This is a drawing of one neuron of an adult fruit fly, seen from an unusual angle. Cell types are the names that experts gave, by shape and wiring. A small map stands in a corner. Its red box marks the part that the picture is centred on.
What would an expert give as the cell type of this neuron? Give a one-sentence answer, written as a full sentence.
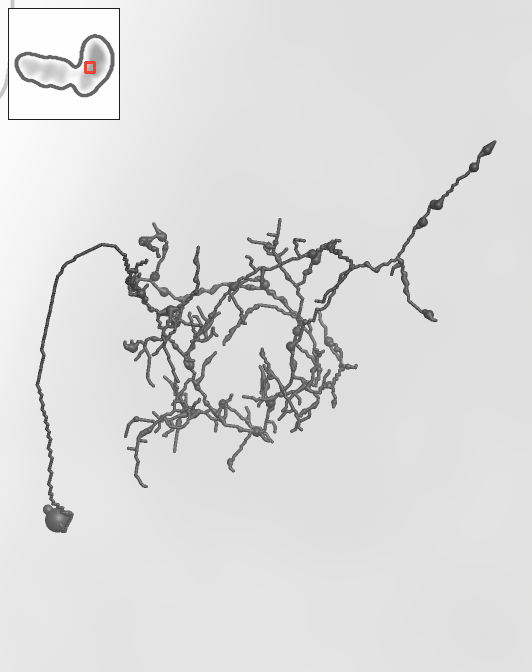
The cell type CB1850 includes this neuron.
